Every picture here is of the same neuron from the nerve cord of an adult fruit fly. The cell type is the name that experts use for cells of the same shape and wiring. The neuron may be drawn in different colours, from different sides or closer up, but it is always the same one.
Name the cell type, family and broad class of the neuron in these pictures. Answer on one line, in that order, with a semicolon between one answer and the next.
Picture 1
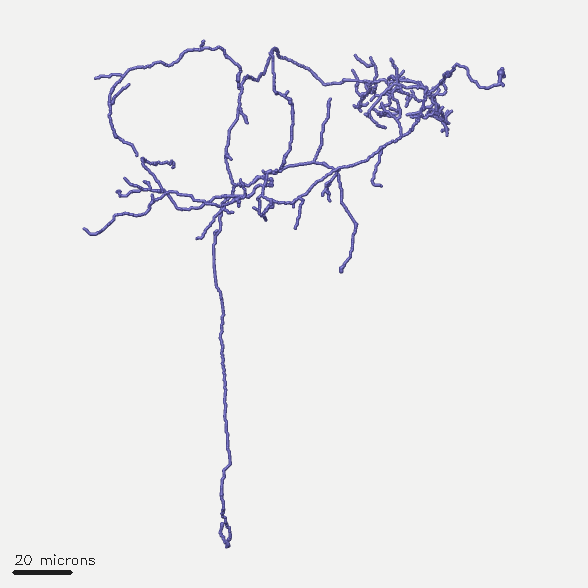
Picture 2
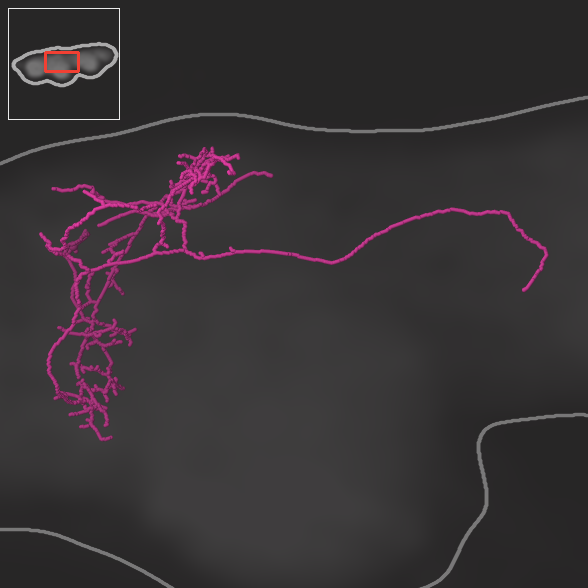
IN17A119; hemilineage 17A; nerve-cord intrinsic neuron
